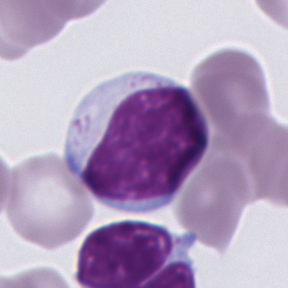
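large granular lymphocyte, peripheral blood smear. The nucleus lies off-centre toward the lower right of the cell, and its deep purple chromatin is scattered with small paler spots. A few fine purple granules occupy the upper-left cytoplasm, which contains no vacuoles.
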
